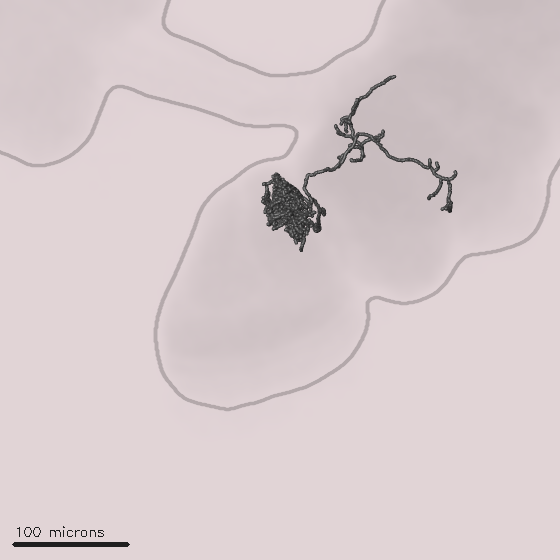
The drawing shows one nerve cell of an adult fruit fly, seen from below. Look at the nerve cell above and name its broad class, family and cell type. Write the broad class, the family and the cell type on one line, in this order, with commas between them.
visual projection neuron, LoVP, LoVP103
